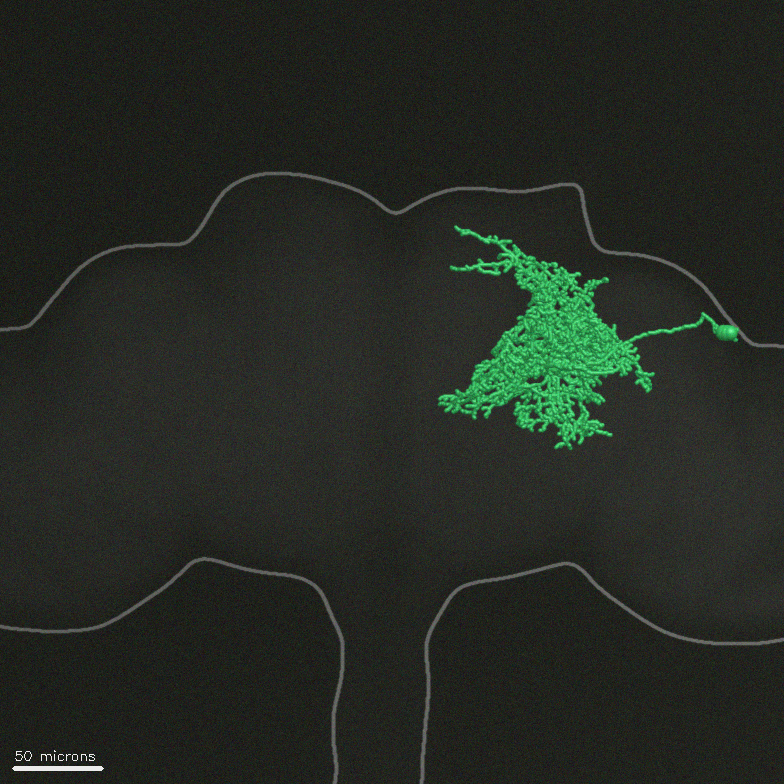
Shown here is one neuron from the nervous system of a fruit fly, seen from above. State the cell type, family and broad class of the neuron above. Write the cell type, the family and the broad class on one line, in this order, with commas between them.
PVLP016, hemilineage VLPl2_medial, central-brain intrinsic neuron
